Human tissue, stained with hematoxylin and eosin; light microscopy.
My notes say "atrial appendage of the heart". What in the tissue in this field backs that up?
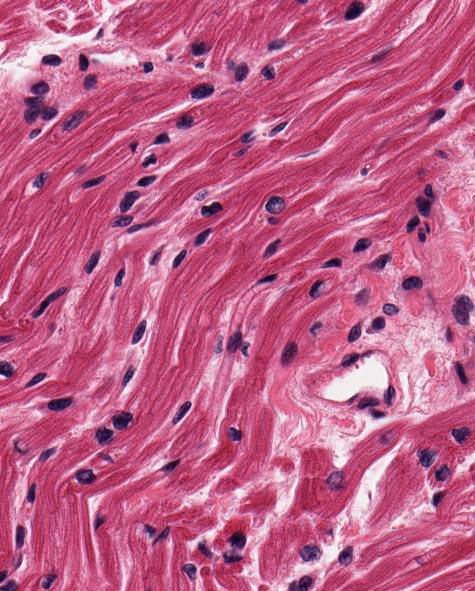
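Atrial appendage of the heart. Fits: muscle nuclei oval, central within the fibres.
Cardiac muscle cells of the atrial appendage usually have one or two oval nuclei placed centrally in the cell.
Fits: muscle cytoplasm stains deep pink with eosin.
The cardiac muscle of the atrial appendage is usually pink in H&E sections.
Also seen: fibres branch and join neighbouring fibres. Right middle: small blood vessel, empty lumen, in a pale loose area of connective tissue.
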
